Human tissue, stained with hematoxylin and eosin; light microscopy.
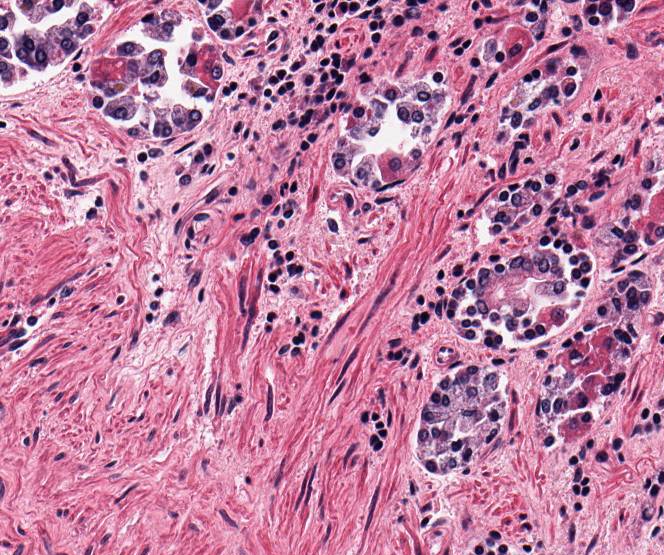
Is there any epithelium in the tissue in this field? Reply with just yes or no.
Yes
